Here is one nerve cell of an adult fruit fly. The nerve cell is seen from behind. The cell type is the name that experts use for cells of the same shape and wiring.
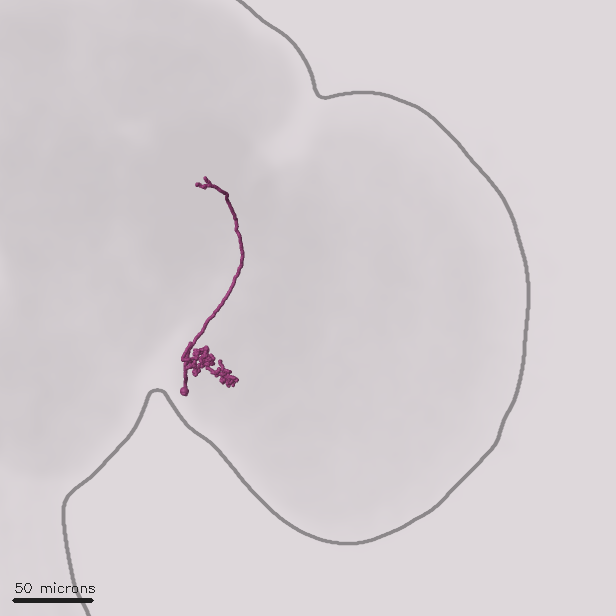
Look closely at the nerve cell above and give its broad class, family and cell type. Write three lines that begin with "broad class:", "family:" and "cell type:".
broad class: visual projection neuron
family: LoVP
cell type: LoVP13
